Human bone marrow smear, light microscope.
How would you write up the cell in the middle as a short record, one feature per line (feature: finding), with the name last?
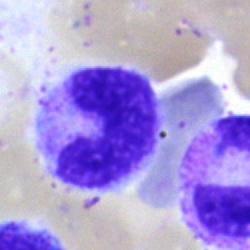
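Nucleus: deeply indented, I see, into a C that opens to the left.
Chromatin: dark purple, coarsely clumped, as I read it.
Cytoplasm: pale lilac, filling the hollow of the indentation.
Granules: fine and faint, pinkish-purple.
Name: band neutrophil.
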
